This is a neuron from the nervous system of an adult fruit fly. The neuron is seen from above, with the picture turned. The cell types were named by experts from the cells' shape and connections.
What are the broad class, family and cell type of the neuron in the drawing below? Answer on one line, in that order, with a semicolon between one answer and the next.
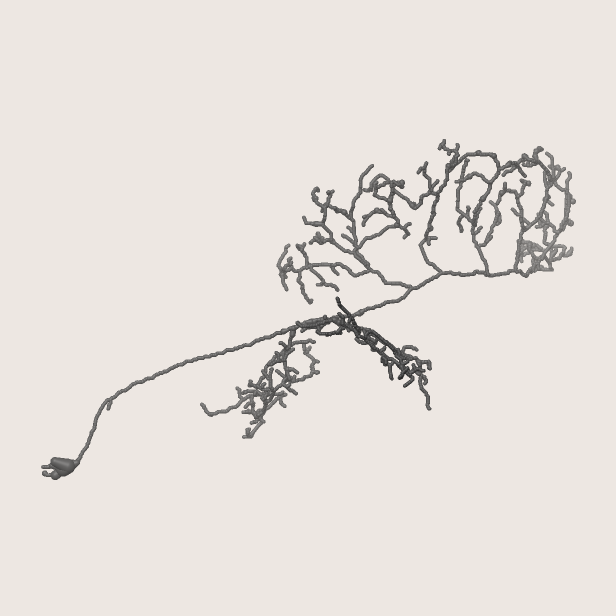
central-brain intrinsic neuron; hemilineage AOTUv4_ventral; FB5O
